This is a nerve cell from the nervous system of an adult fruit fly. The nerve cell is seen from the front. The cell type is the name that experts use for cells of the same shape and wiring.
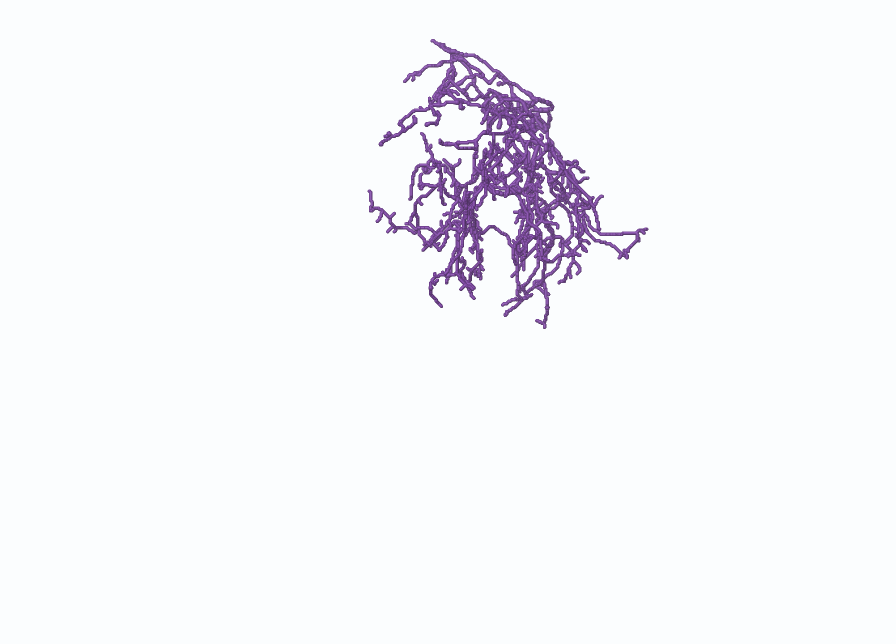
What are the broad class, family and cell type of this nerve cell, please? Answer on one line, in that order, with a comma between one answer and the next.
nerve-cord intrinsic neuron, hemilineage 12A, IN12A024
